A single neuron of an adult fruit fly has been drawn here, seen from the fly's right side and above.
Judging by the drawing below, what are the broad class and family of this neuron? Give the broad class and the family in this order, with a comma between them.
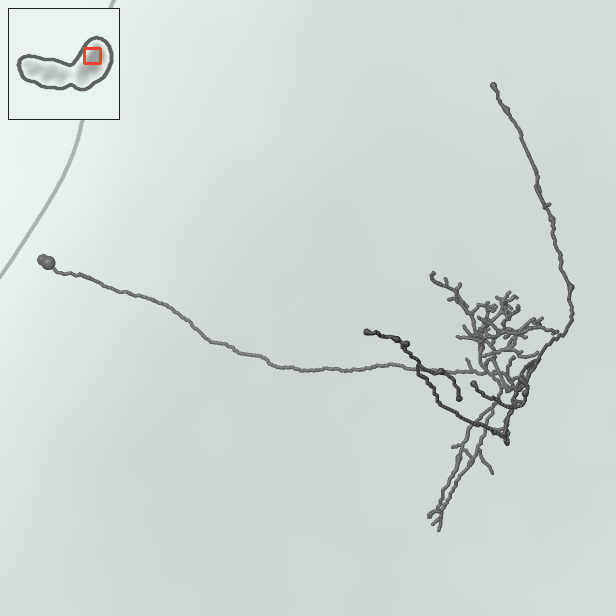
central-brain intrinsic neuron, class CX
